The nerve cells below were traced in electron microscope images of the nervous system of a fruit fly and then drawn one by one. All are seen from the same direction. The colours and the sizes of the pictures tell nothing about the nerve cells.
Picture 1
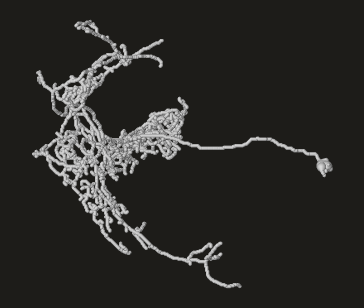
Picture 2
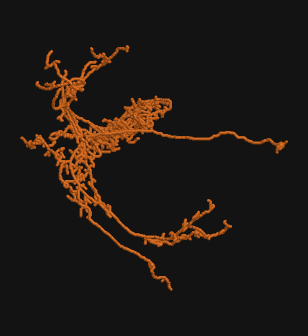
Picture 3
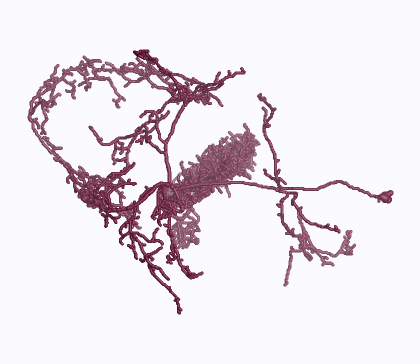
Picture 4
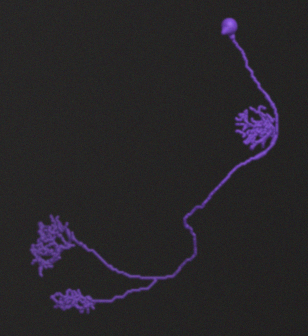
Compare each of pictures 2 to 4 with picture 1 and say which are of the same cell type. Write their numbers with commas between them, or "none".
2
